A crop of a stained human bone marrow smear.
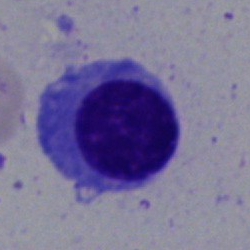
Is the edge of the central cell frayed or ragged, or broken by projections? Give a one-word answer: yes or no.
Yes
